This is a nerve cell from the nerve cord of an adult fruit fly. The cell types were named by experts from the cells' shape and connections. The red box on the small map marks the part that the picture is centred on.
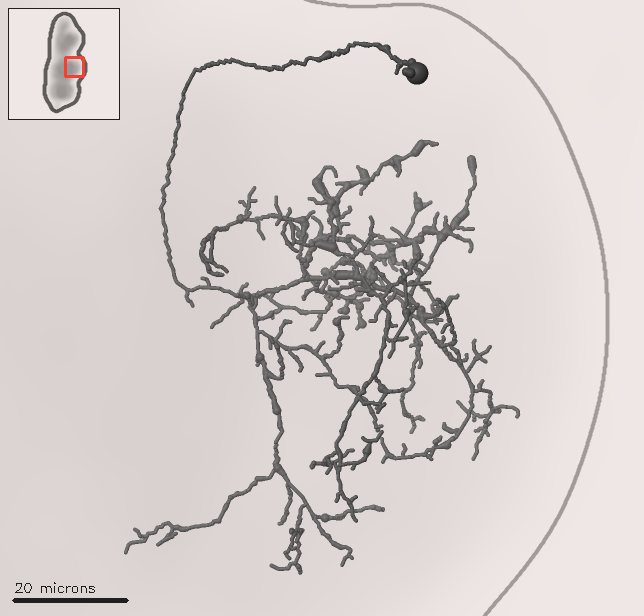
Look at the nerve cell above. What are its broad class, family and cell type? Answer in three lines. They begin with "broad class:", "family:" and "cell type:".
broad class: nerve-cord intrinsic neuron
family: hemilineage 21A
cell type: IN21A044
